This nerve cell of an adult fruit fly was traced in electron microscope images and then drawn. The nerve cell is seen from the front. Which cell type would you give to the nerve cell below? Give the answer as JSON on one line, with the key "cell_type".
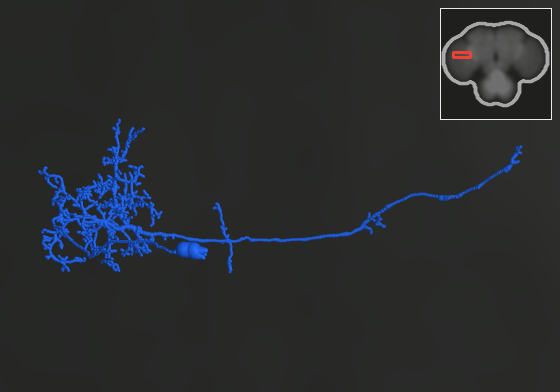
{"cell_type": "TmY3"}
